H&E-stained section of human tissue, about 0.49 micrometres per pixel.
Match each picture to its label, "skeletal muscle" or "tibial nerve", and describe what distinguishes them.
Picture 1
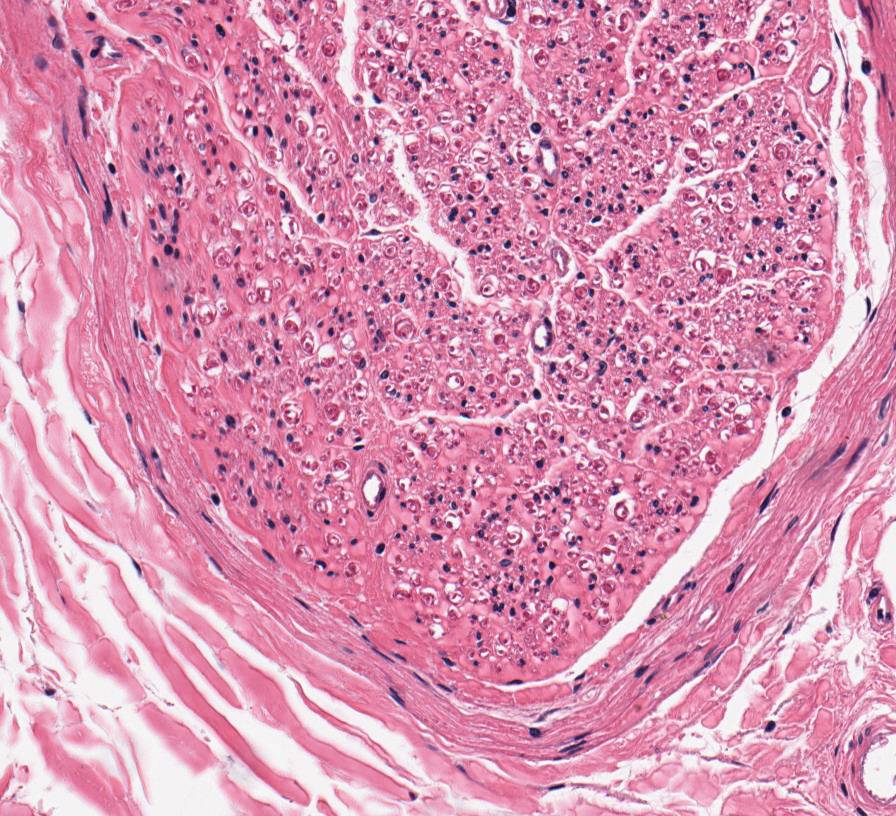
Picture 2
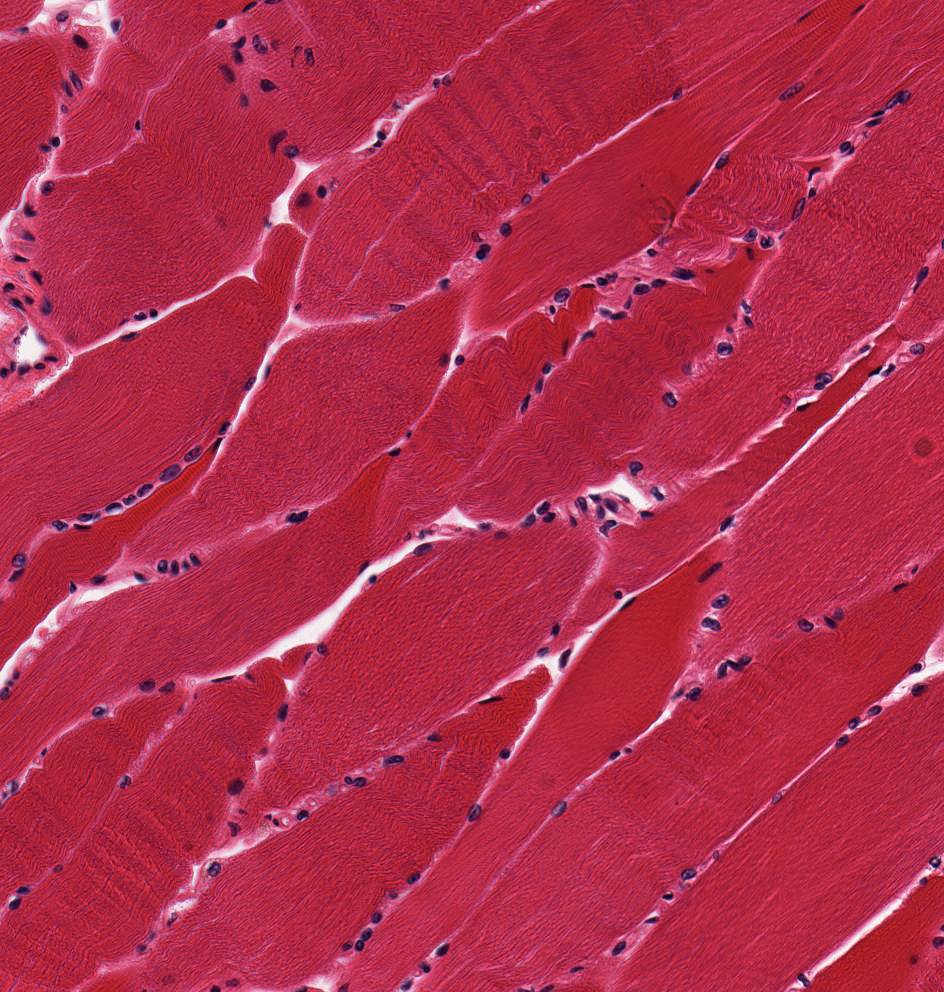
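As I see it, the tibial nerve is in picture 1 and the skeletal muscle in picture 2. In the nerve, one big rounded bundle fills the upper and central field inside a layered sheath, its fibres cut across as small round profiles, each a pink centre ringed by a pale halo, with small dark oval nuclei spread fairly evenly among them. Several muscle fibres, by contrast, show fine transverse cross-striations, clearest in the upper middle, and the dark, flattened oval nuclei sit at the fibre edges, not the centres.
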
